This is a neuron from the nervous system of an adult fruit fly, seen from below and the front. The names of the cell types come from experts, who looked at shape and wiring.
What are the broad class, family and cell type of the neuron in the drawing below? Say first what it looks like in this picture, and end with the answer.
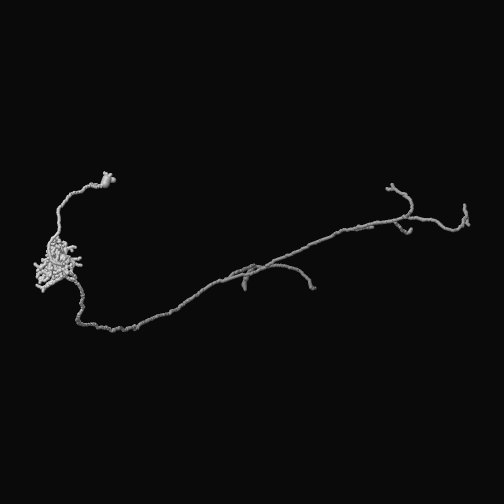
As drawn here it is more than twice as wide as it is tall. This is a central-brain intrinsic neuron. The family is hemilineage ALad1. Its cell type is VM5d_adPN.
